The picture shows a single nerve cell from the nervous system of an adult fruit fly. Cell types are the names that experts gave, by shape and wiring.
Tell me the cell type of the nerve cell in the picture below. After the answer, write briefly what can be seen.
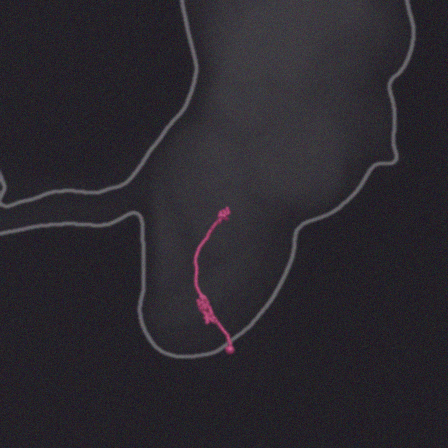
The cell type is Tm29. This is an optic-lobe intrinsic neuron. Its cell body lies at the bottom of the picture. As drawn here it is more than twice as tall as it is wide.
